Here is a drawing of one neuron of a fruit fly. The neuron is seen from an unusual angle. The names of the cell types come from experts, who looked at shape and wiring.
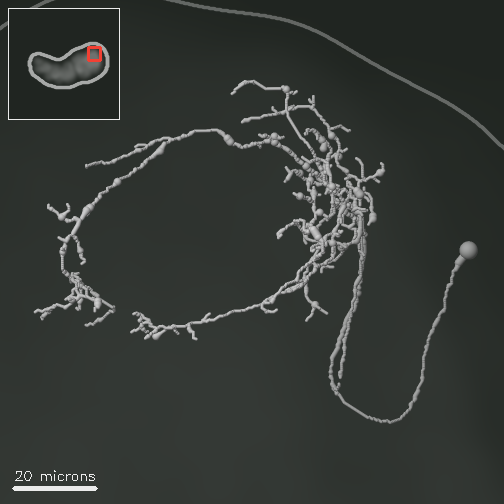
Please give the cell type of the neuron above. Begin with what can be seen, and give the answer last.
The cell body can be seen on the right of the picture. From left to right in the picture it spans about 110 microns. The picture shows dozens of branch ends. This is a central-brain intrinsic neuron. It is of cell type SLP002.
